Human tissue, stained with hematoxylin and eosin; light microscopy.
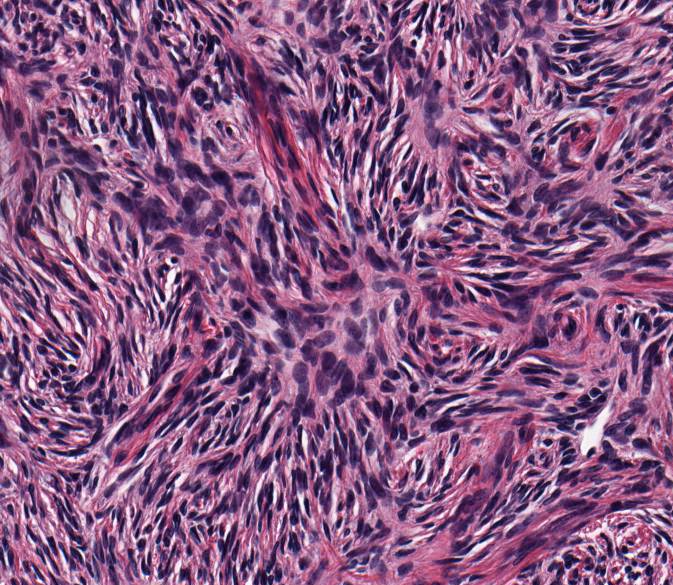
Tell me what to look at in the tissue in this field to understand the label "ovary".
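This is ovary, and what you see here is densely packed spindle cells filling the whole field in short intersecting fascicles and whorls. Most of the nuclei are elongated, dark-staining and tapered, and some have a wavy outline. Each cell has only scant pale pink cytoplasm, and the borders between cells are indistinct. No fat cells appear anywhere in the field.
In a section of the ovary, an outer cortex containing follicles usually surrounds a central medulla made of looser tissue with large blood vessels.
The tissue here is densely packed from edge to edge, so it does not match that looser medullary tissue.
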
